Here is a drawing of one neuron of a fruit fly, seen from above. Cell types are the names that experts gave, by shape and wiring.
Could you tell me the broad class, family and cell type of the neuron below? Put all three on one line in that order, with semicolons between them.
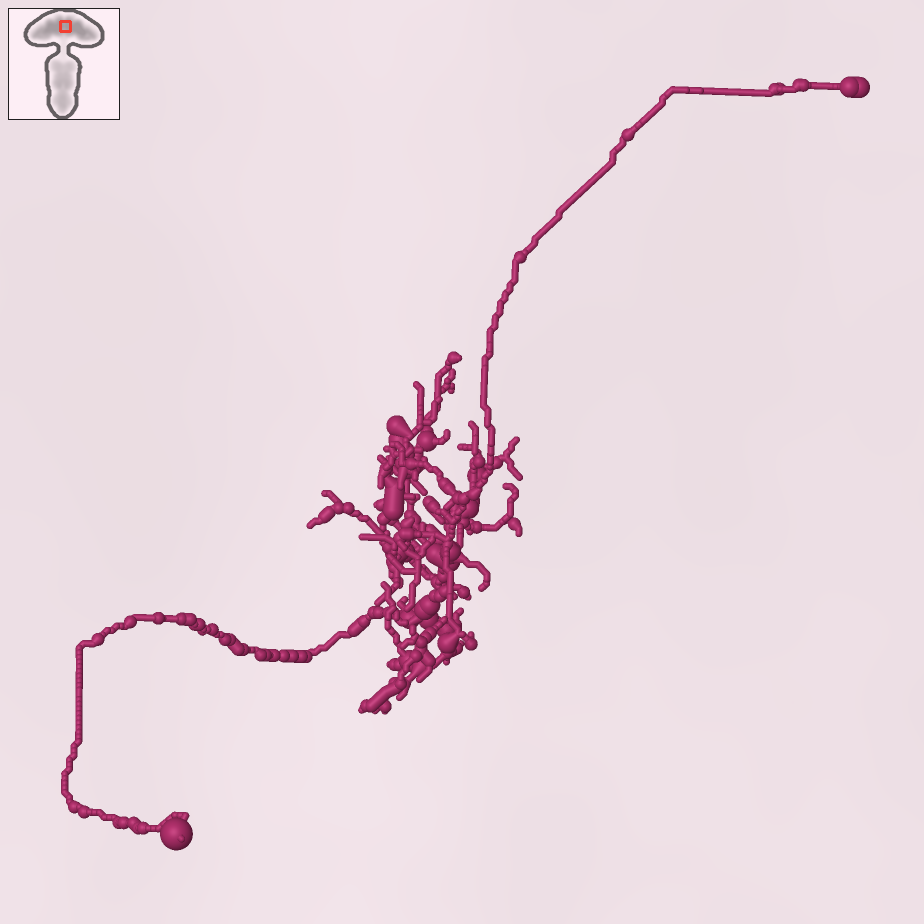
central-brain intrinsic neuron; class CX; FC1B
